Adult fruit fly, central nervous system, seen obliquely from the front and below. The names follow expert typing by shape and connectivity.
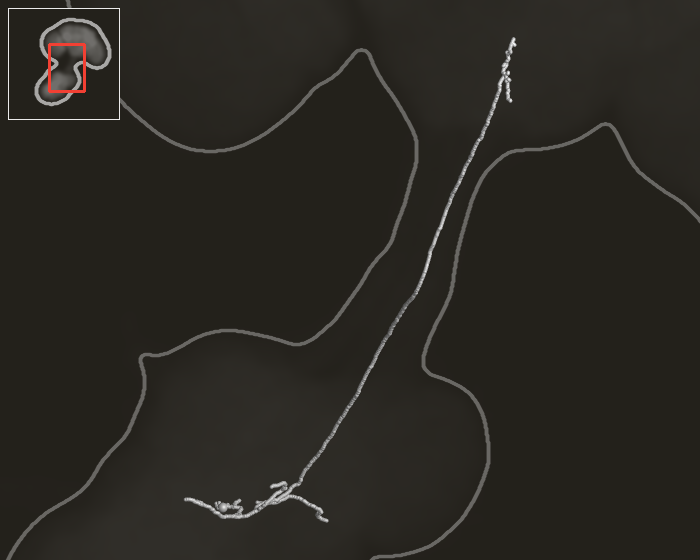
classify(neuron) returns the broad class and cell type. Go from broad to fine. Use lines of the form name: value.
broad class: sensory neuron ascending to the brain
cell type: SAxx02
